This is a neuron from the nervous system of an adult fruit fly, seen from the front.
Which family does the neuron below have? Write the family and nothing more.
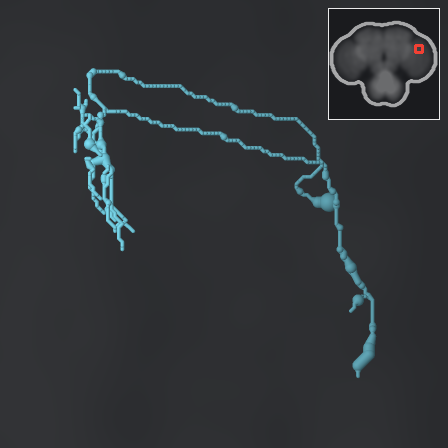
T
